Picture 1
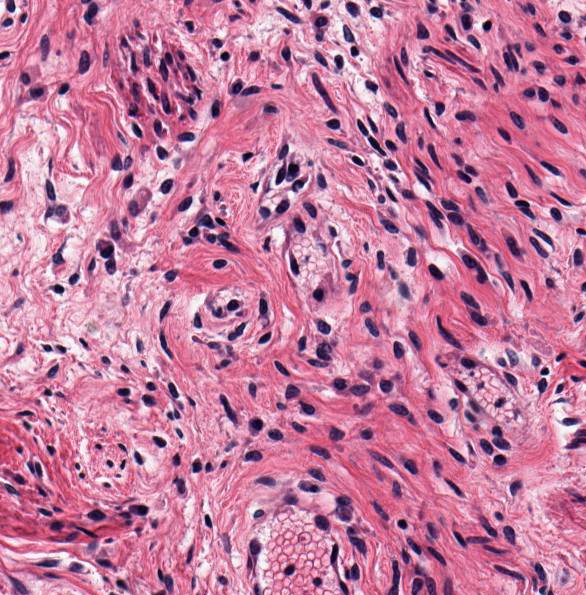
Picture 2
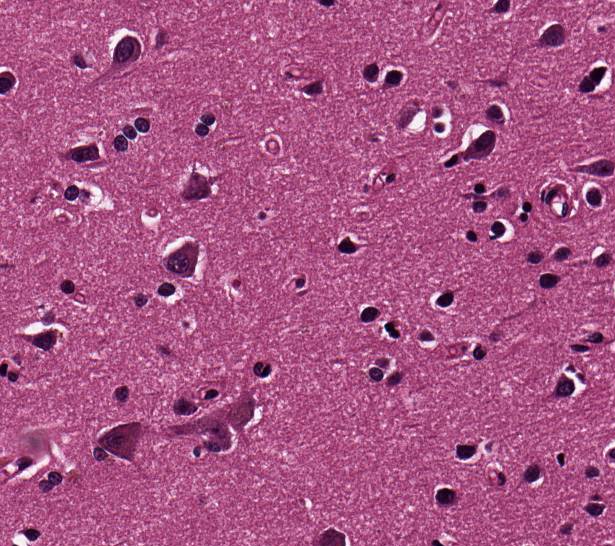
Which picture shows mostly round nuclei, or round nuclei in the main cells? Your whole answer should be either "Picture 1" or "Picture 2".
Picture 2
